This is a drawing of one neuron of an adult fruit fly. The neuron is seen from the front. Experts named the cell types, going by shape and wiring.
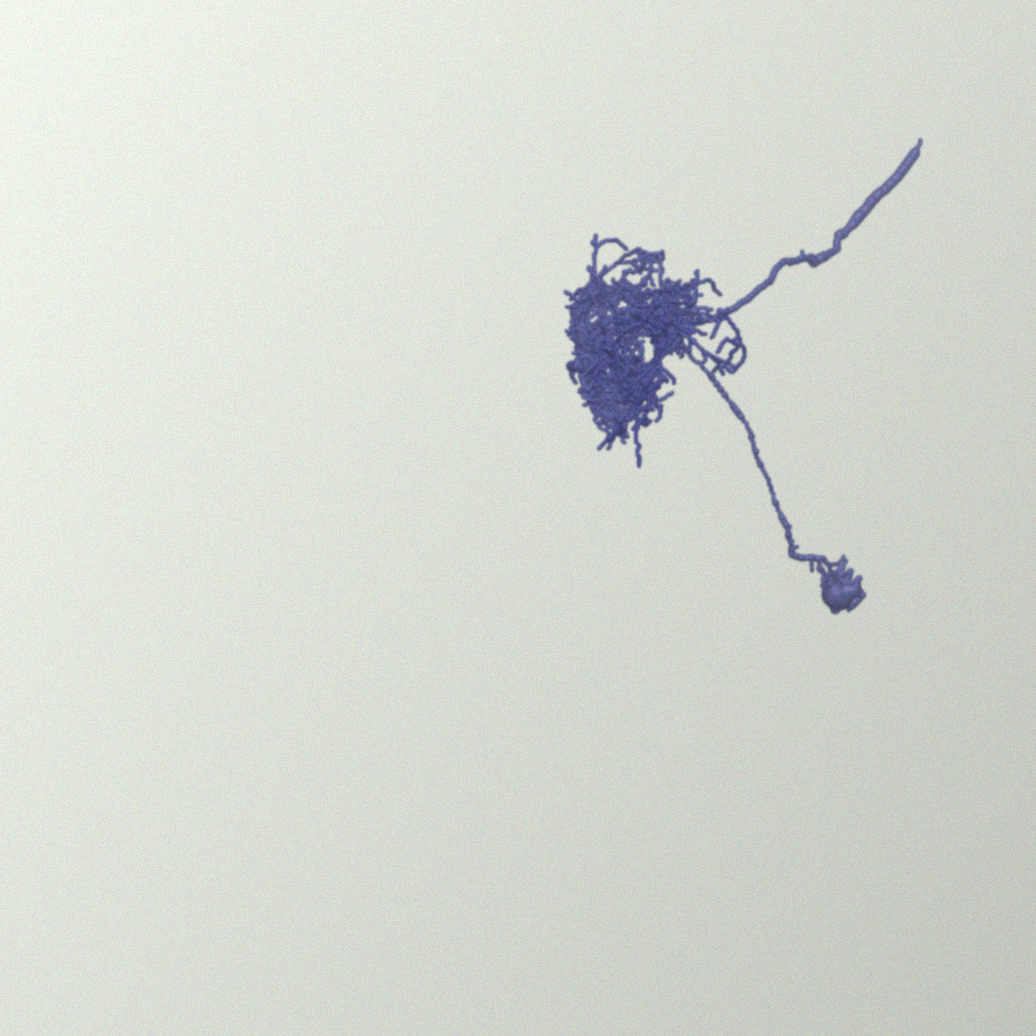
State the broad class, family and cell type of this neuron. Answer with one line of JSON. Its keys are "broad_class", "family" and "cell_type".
{"broad_class": "motor neuron of the nerve cord", "family": "hemilineage 16B", "cell_type": "MNhm43"}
